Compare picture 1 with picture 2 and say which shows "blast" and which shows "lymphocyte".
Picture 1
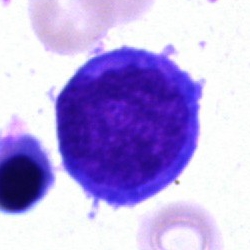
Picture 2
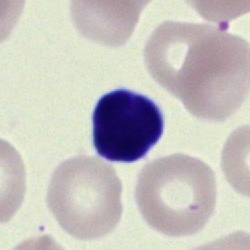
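What I'm looking at in the first picture is a blast, and in the second a lymphocyte. The chromatin is where they part most clearly: in the blast it forms a fine, mottled network with no large dark blocks, while in the lymphocyte it is very dark purple and densely condensed throughout.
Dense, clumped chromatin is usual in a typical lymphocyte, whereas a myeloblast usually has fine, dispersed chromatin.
Then the cytoplasm: the blast has only a thin deep-blue rim of it around the nucleus, and I can't find any granules there.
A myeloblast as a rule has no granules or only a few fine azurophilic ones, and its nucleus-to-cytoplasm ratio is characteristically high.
In the lymphocyte the nucleus fills almost the whole cell, and no distinct rim of cytoplasm shows around it.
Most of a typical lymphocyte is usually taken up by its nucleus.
The edges differ as well: a few small blebs project from the surface of the blast, whereas the lymphocyte is roughly round with a slightly uneven edge. In the lymphocyte I see no nucleoli and no vacuoles. The smaller cell with a very dark nucleus at the left edge of the first picture is a neighbour, not the blast itself.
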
